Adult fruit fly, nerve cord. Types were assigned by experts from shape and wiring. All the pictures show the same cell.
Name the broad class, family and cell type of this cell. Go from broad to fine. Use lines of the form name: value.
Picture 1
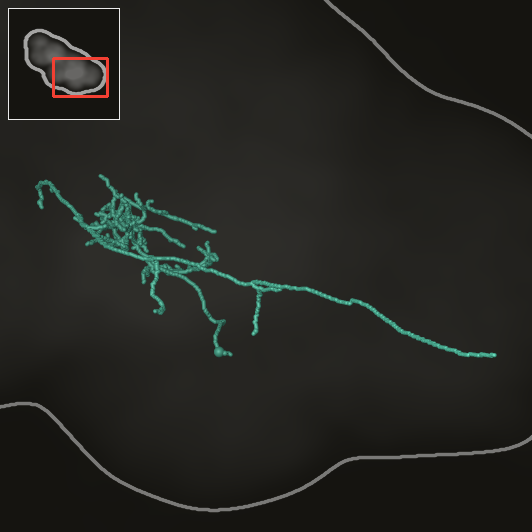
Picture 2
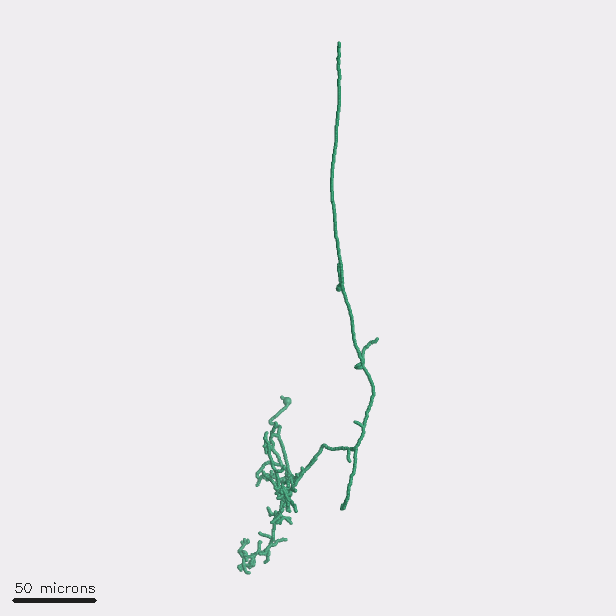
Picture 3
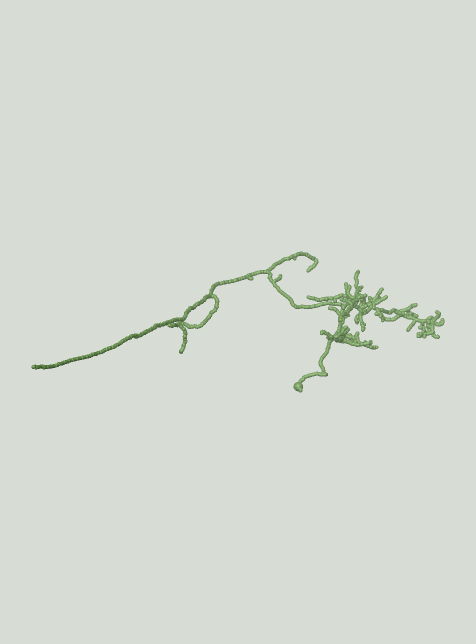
broad class: ascending neuron
family: hemilineage 10B
cell type: AN10B039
